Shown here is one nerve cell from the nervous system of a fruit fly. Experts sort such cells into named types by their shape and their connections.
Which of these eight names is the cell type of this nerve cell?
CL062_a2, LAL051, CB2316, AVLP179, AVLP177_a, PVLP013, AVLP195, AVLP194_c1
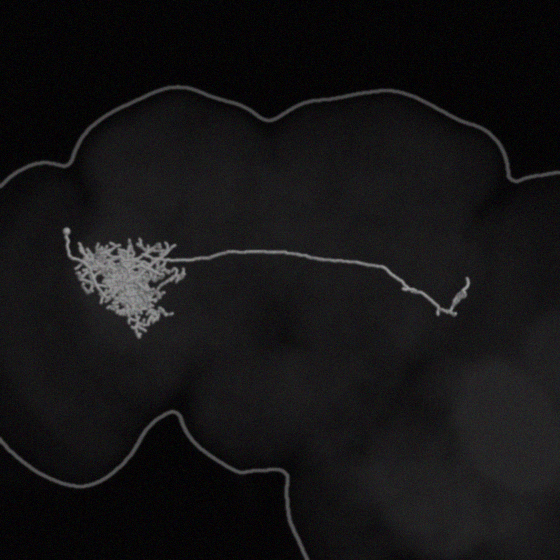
PVLP013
